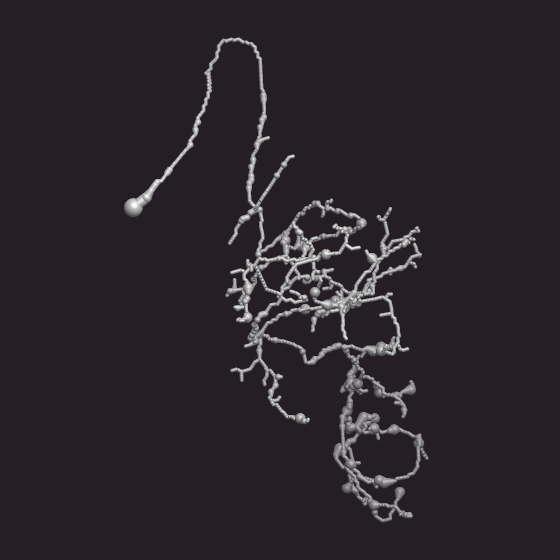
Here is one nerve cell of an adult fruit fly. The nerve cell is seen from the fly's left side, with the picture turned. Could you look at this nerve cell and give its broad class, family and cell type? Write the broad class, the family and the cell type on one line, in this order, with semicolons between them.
central-brain intrinsic neuron; hemilineage LHp1; CB4115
